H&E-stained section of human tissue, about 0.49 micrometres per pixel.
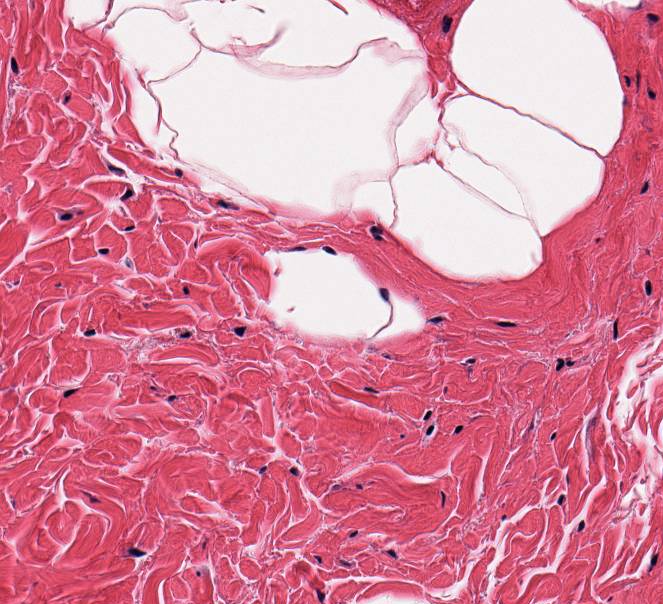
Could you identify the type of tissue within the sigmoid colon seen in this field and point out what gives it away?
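This field is loose connective tissue. Thick, interwoven bundles of dense pink collagen fill most of it, with a cluster of fat cells, large empty spaces, in the upper part. Fibroblast nuclei between the bundles are sparse, small, dark and elongated.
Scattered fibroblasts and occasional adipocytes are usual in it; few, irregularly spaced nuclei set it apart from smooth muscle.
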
